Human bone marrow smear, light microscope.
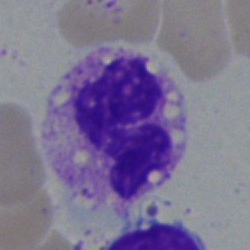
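Band neutrophil, with each feature checked in turn. Chromatin: deep purple throughout the nucleus. Cytoplasm: pale lilac, widest on the left side of the cell, with fine purple granules scattered through it. Vacuoles: several small clear ones, lying mostly near the cell edge.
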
